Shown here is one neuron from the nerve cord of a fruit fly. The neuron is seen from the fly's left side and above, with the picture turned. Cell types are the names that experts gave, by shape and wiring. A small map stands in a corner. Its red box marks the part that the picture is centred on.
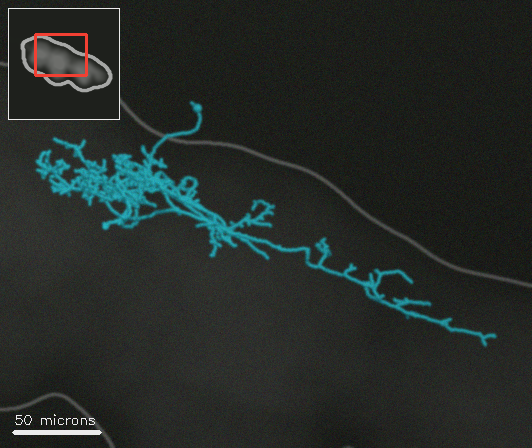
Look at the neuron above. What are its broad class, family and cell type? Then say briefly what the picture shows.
This is a nerve-cord intrinsic neuron. The family is hemilineage 11A. It is of cell type IN11A018. From left to right in the picture it spans about 250 microns. The picture shows dozens of branch ends.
